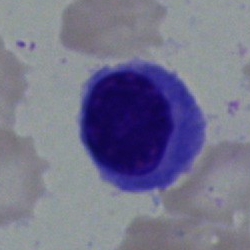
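Plasma cell. In this stained human bone marrow smear, the central cell's nucleus sits toward the left, and its chromatin, I note, is dark and dense throughout. The cytoplasm is deep blue, and I see its rim is widest on the right side.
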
